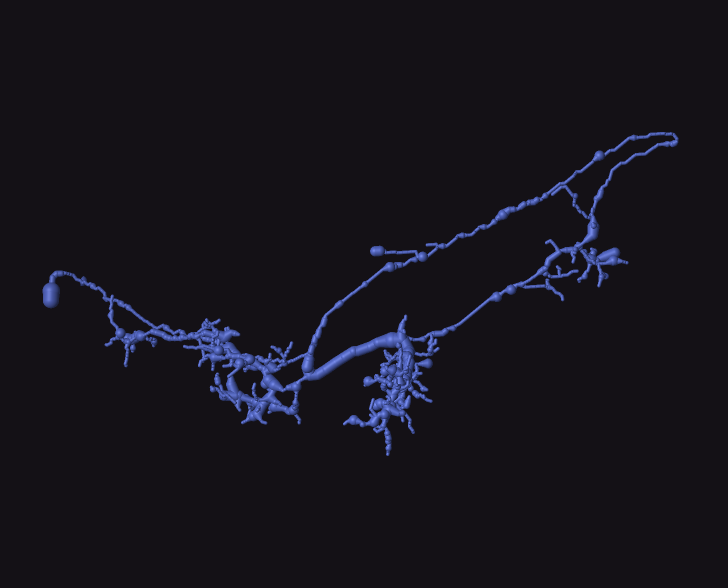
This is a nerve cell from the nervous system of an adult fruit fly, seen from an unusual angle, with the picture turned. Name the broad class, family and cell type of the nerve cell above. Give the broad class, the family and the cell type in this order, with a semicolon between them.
visual projection neuron; TmY; TmY14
